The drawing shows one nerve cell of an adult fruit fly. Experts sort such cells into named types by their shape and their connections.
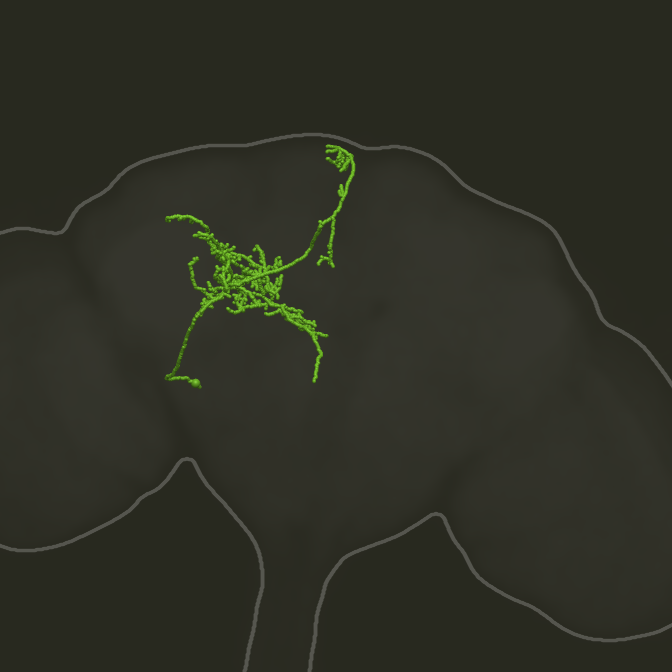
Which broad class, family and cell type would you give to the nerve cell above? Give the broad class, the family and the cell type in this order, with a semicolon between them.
central-brain intrinsic neuron; hemilineage VLPl&p1_posterior; CL261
